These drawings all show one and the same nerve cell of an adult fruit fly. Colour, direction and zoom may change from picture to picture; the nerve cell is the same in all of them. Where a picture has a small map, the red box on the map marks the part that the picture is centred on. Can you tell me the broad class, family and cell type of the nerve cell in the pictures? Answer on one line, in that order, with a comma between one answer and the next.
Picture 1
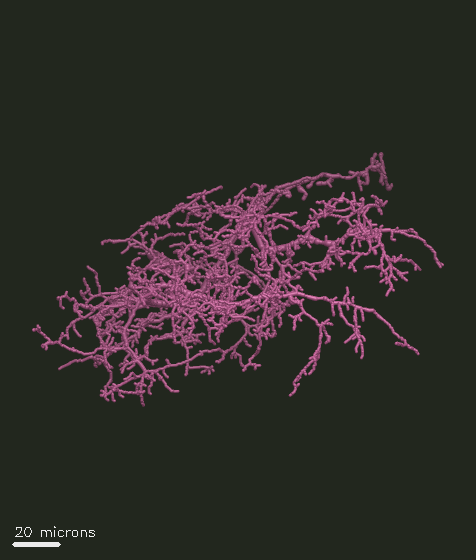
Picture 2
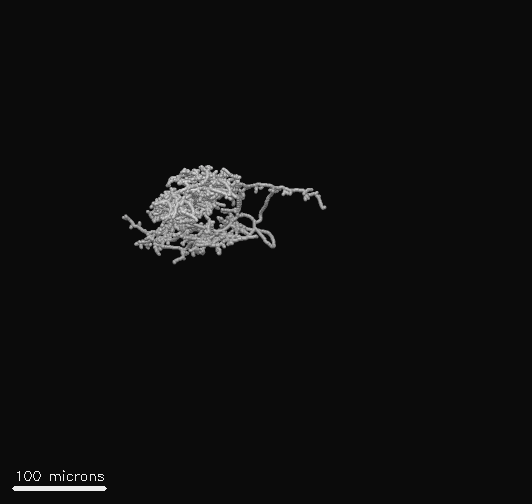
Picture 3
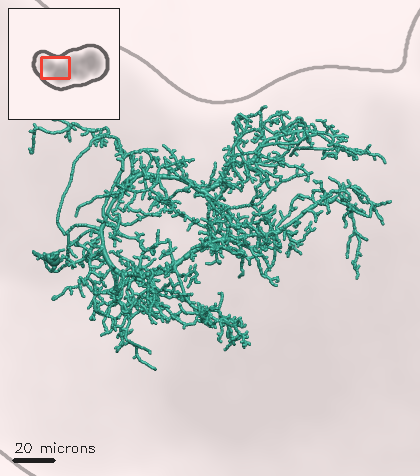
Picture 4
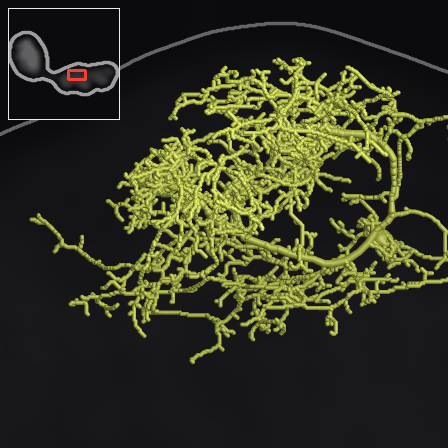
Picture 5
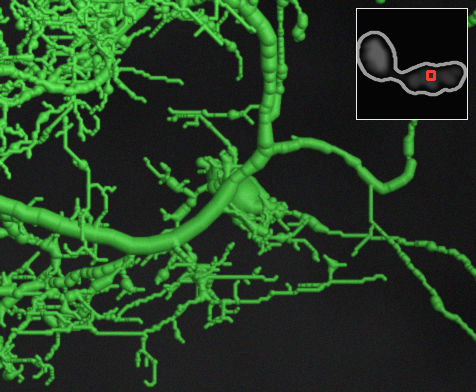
nerve-cord intrinsic neuron, hemilineage 19B, IN19B008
